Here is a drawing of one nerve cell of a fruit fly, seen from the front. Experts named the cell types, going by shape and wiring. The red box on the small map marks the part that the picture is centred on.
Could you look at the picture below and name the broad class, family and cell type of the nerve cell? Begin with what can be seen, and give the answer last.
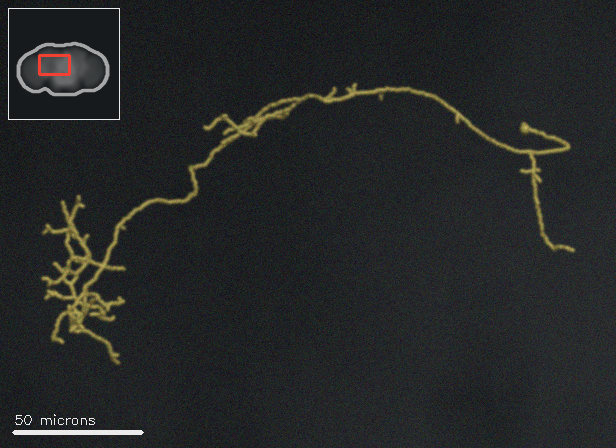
The cell body is at the upper right of the picture. By the scale bar it is about 200 microns wide in this view. It is a central-brain intrinsic neuron. Its family is hemilineage DM6_posterior. The cell type is CB1684.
